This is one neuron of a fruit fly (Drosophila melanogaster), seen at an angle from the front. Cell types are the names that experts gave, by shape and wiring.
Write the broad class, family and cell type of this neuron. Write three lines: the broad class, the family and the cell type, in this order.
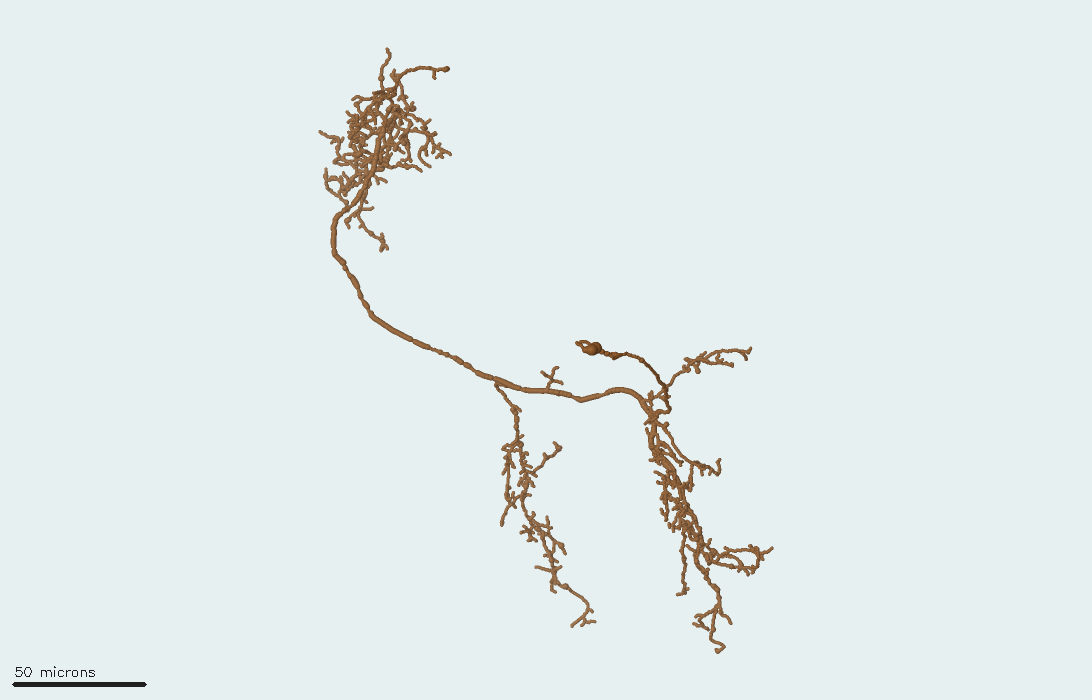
central-brain intrinsic neuron
hemilineage CREa1_ventral
mAL_m5c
